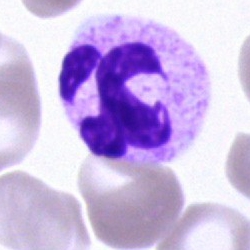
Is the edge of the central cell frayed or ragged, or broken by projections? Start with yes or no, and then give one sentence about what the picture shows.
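No. The cell has a round, smooth outline.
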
